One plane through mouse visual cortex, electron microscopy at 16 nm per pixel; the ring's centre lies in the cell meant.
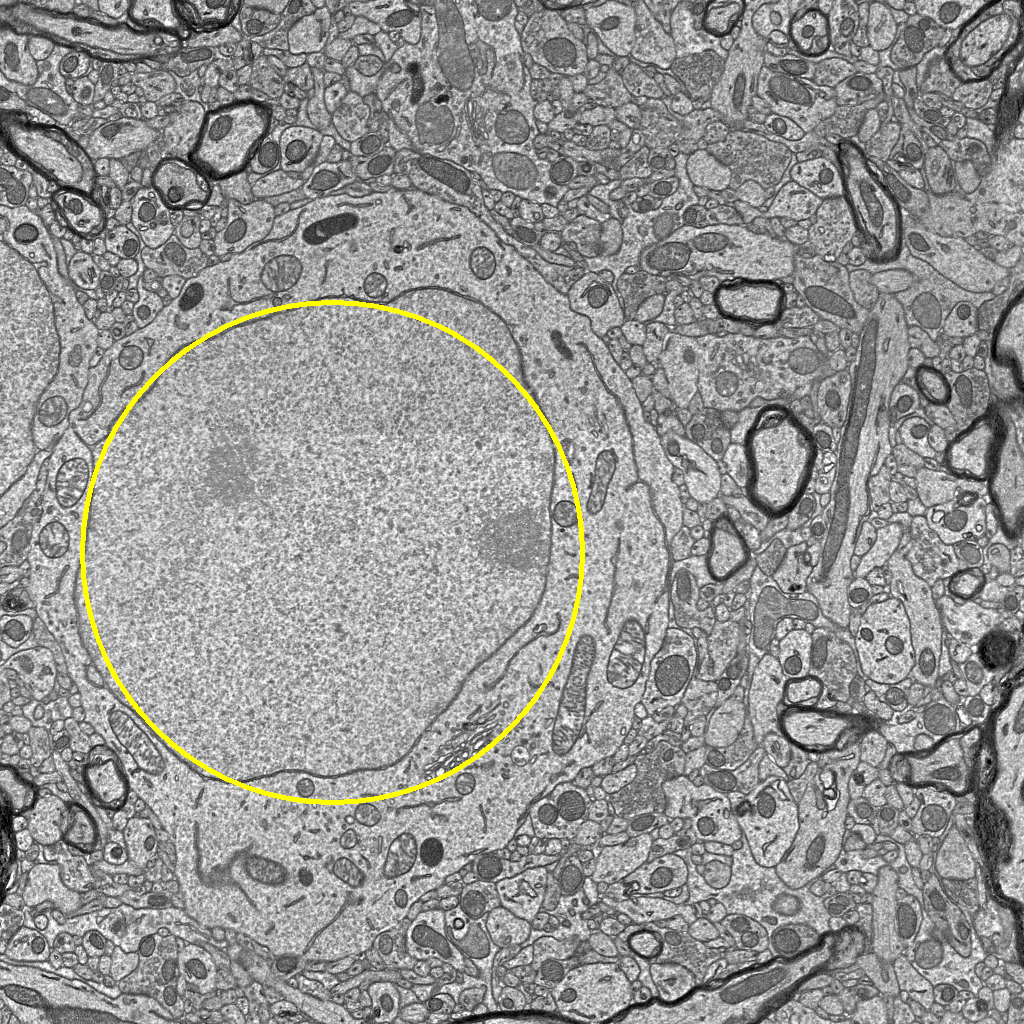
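Excitatory neuron, ringed. Notice how the round nucleus fills most of the ring, its envelope running smoothly without deep folds. Look closely at the chromatin: it is fine and evenly spread, and no dark band lines the envelope. Inside the nucleus, two ill-defined, slightly darker patches sit, one on the left and one on the right.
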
